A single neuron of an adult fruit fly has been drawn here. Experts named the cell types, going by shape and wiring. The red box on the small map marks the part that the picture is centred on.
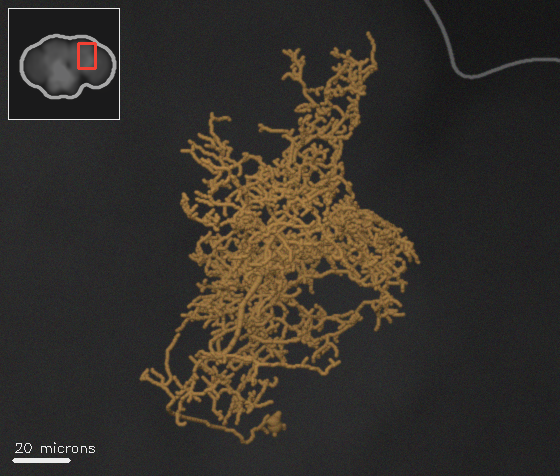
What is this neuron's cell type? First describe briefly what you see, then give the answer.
From top to bottom in the picture it spans about 150 microns. More than a hundred branch ends can be seen. This is a central-brain intrinsic neuron. The cell type is AVLP251.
